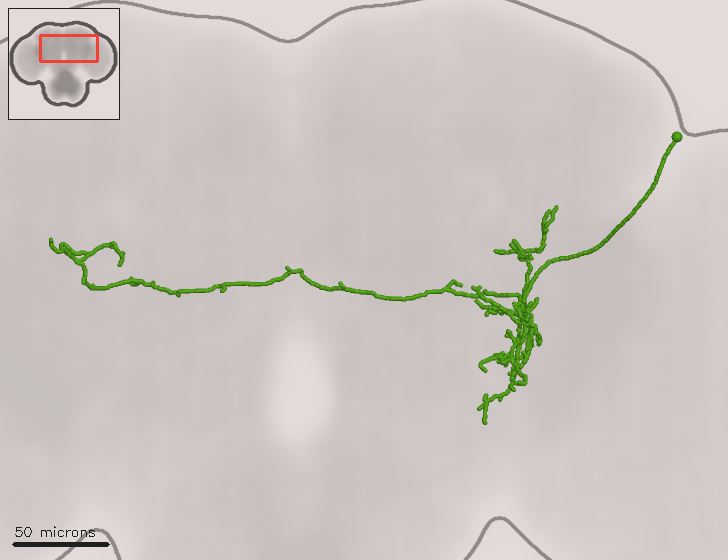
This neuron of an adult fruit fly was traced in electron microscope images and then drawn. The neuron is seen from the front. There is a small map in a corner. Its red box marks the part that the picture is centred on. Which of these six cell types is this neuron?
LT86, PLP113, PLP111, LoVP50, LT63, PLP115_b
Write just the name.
PLP111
